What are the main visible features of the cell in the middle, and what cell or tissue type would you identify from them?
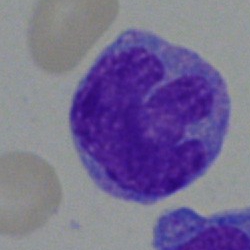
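Outline roughly round, edge smooth. Nucleus folded into several lobes, deep clefts opening toward upper right; fills most of the cell, narrow cytoplasmic rim. Chromatin finely stippled, not clumped into dark blocks. Cell: monocyte.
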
